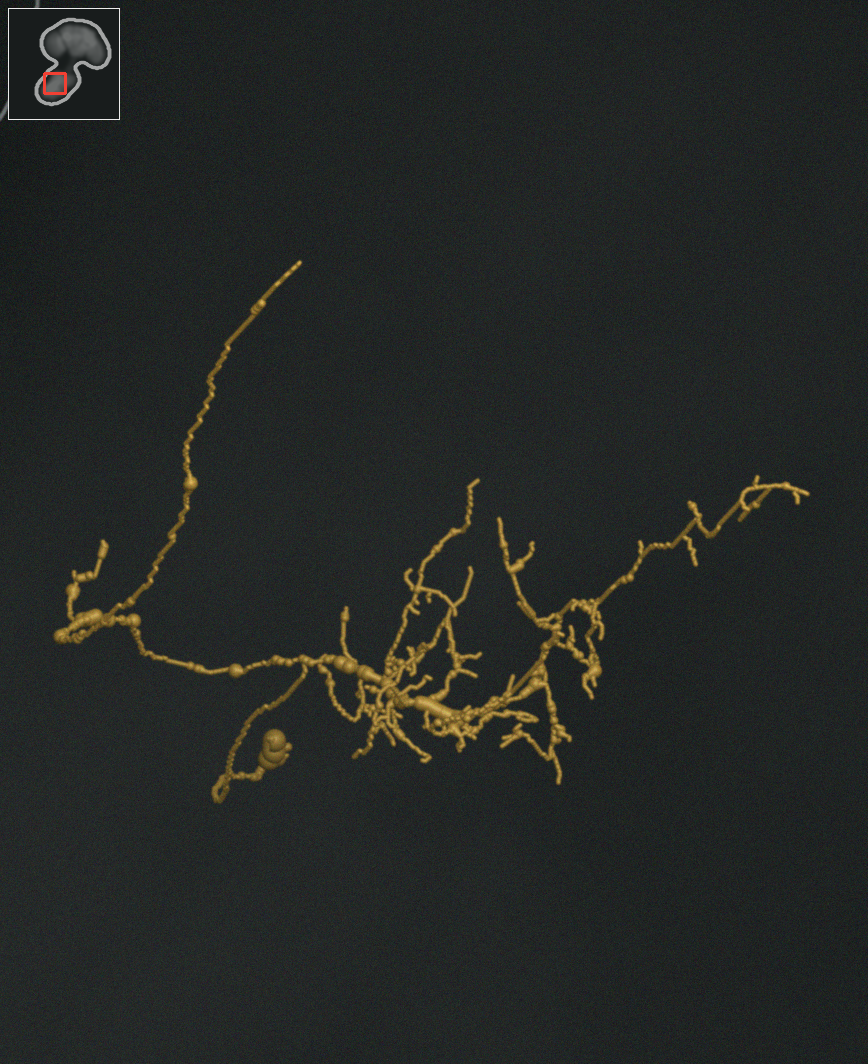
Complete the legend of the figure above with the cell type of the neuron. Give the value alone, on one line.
IN07B096_a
